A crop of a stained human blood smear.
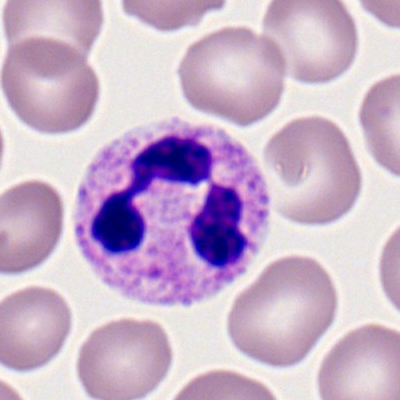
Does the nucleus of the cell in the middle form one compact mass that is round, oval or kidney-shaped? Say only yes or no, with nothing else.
No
